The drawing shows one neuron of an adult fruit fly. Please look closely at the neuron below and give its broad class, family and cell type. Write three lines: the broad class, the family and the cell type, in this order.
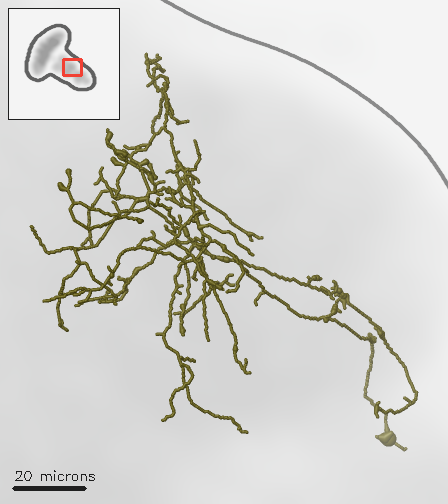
nerve-cord intrinsic neuron
hemilineage 03B
IN03B052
